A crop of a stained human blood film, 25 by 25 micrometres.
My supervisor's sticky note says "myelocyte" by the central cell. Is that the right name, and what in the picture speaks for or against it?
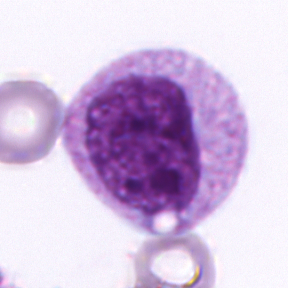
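Outline: round to slightly oval and smooth, which on its own does not separate myelocyte from basophil. Cytoplasm: pale lilac-pink, which goes with myelocyte.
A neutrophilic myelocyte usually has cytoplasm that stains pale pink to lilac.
Granules: many fine reddish-purple granules dust the cytoplasm, and their number and fineness go with myelocyte.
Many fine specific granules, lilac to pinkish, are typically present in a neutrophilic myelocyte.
Nucleus: about 13 by 10 micrometres, with clumped chromatin whose darkest coarse patches lie in its lower part; a nucleus shown this plainly goes against basophil.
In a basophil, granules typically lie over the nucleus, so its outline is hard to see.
A single small clear round space sits at the lower edge of the nucleus, and red cells touch the cell on its left side and below it; neither feature decides between the names. Verdict: the name myelocyte fits, and basophil does not.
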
